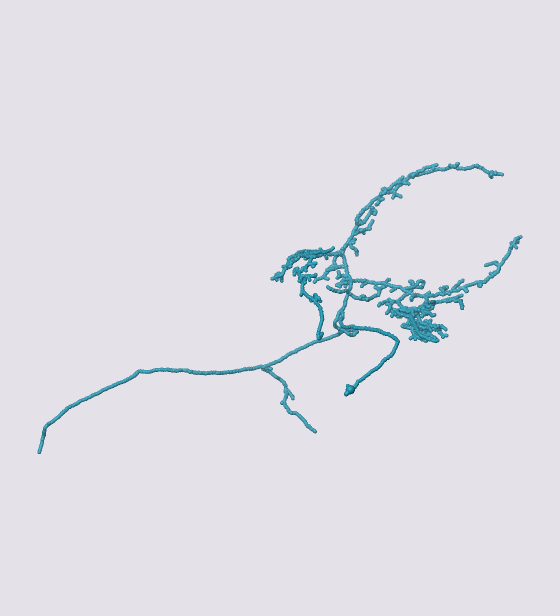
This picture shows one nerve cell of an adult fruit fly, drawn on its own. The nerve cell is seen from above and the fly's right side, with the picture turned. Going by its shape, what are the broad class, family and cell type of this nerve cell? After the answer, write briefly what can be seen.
This is a nerve-cord intrinsic neuron. Its family is hemilineage 23B. Its cell type is IN23B058. The picture shows dozens of branch ends. As drawn here it is wider than it is tall.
